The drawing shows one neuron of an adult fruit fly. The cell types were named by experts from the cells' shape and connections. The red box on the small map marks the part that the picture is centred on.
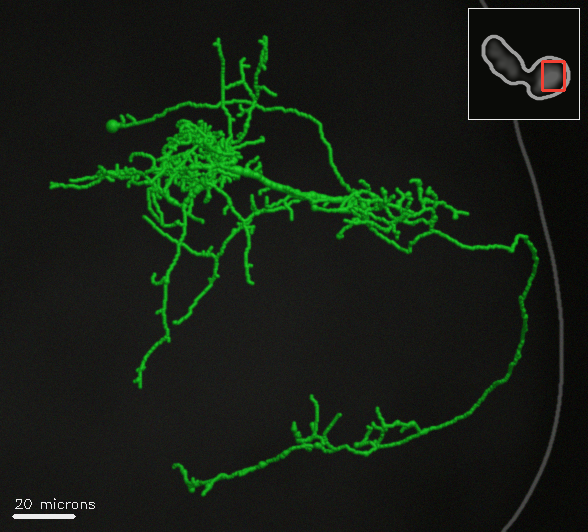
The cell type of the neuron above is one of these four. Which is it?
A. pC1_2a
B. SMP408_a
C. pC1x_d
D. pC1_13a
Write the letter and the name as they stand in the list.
A. pC1_2a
